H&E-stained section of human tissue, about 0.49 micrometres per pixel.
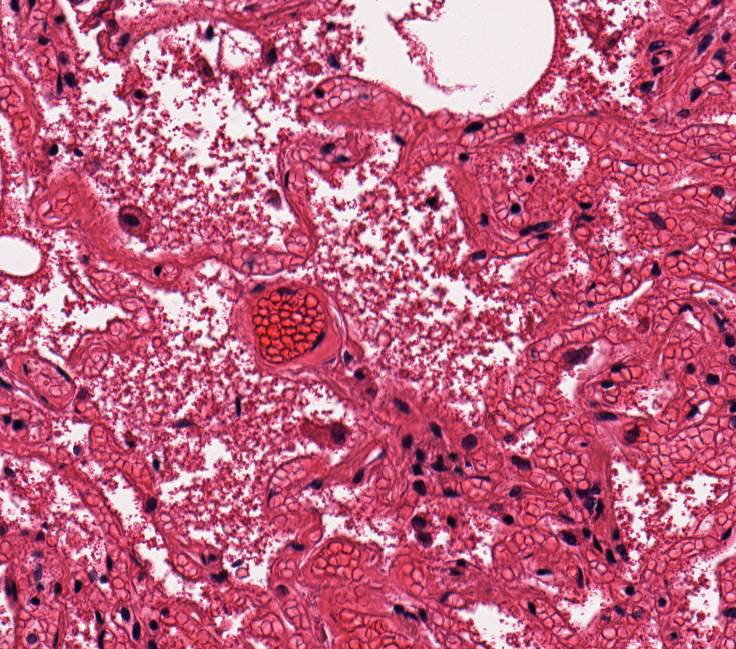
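Lung, haematoxylin and eosin stained section. Thin, winding strands of tissue outline irregular spaces across the field. The large space in the centre and left is filled with finely granular pink material. Nuclei within the strands are small, dark and oval to elongated. No fat cells are present.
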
